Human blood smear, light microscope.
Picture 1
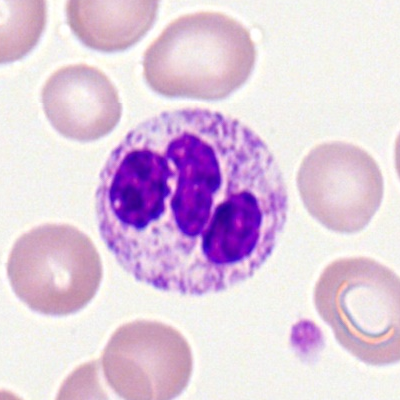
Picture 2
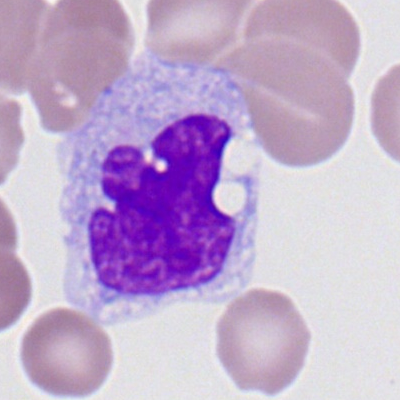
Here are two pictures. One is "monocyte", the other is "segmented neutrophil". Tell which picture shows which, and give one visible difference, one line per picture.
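Picture 1 – segmented neutrophil. The cytoplasm contains no vacuoles.
Picture 2 – monocyte. Two round clear vacuoles sit against the right side of the nucleus.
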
